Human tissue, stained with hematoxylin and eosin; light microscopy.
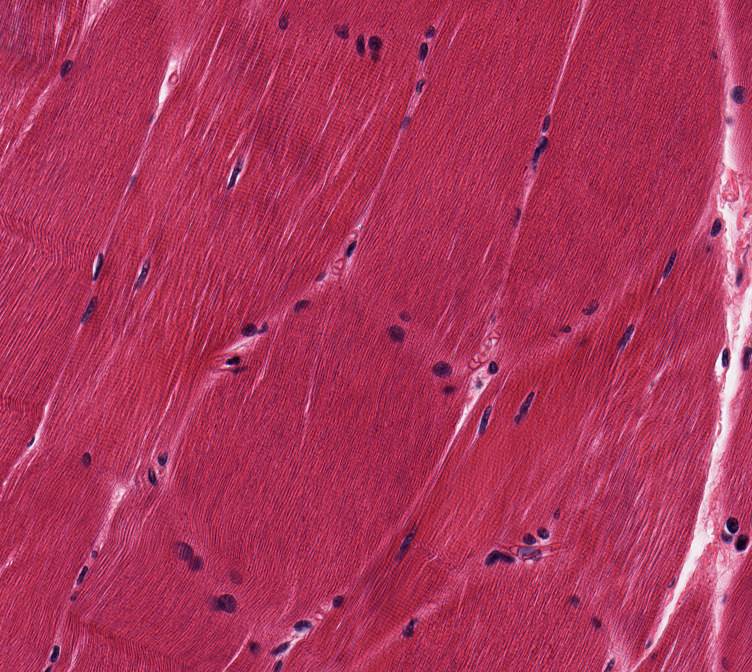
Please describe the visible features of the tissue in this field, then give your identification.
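Fibre cytoplasm stains a deep, even pink-red with eosin. Dark purple, elongated nuclei lie at fibre edges along thin clefts, not centrally. The fibres run as separate, unbranched bands with no visible joining. Thin white clefts between several fibres fit processing shrinkage. This is skeletal muscle.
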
